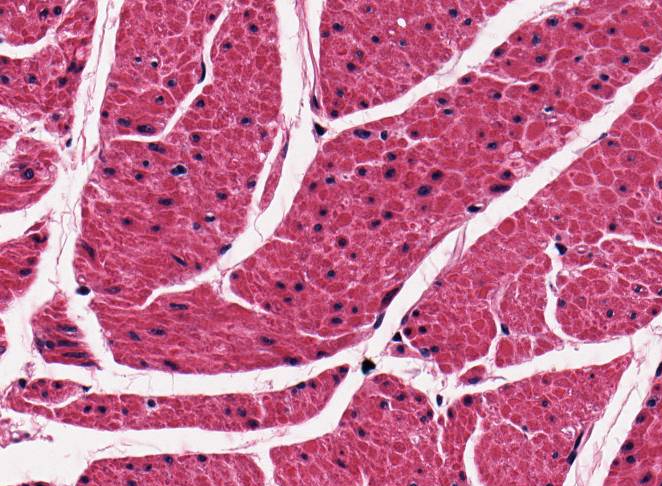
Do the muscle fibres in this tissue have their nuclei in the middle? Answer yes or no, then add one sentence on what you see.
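Yes. The nuclei are small, round and dark blue, and they lie within the fibre profiles rather than at their edges.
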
